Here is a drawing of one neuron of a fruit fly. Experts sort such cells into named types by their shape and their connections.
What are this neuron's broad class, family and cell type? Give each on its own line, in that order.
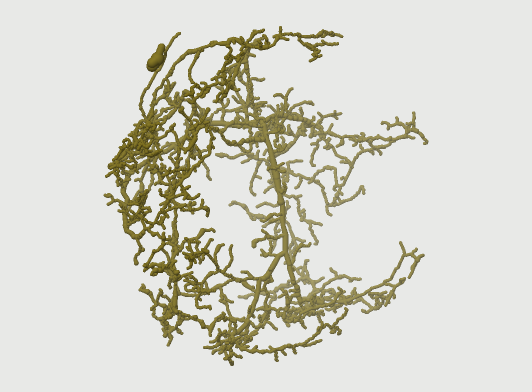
nerve-cord intrinsic neuron
hemilineage 17A
IN17A017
